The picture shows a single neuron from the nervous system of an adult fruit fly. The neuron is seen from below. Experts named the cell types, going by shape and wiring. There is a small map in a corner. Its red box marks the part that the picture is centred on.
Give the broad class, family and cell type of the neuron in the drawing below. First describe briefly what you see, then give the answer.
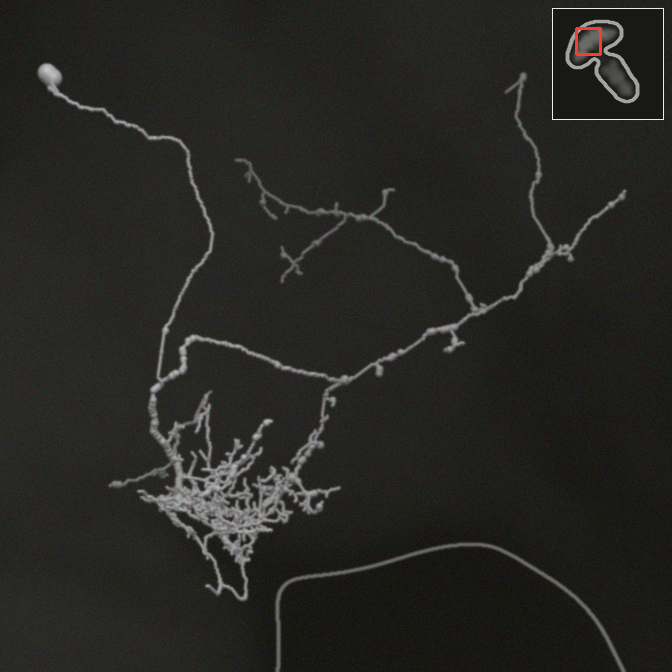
It lies in the brain. Its cell body lies at the upper left of the picture. The picture shows dozens of branch ends. Its broad class is central-brain intrinsic neuron. The family is hemilineage LALv1_ventral. Its cell type is PLP071.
